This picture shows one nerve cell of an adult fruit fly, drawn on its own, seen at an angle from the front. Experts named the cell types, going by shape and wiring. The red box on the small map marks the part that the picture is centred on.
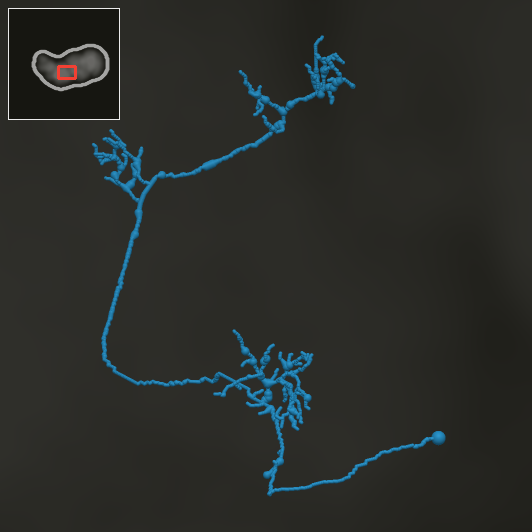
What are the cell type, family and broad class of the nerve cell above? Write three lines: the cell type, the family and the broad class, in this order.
TmY17
TmY
optic-lobe intrinsic neuron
